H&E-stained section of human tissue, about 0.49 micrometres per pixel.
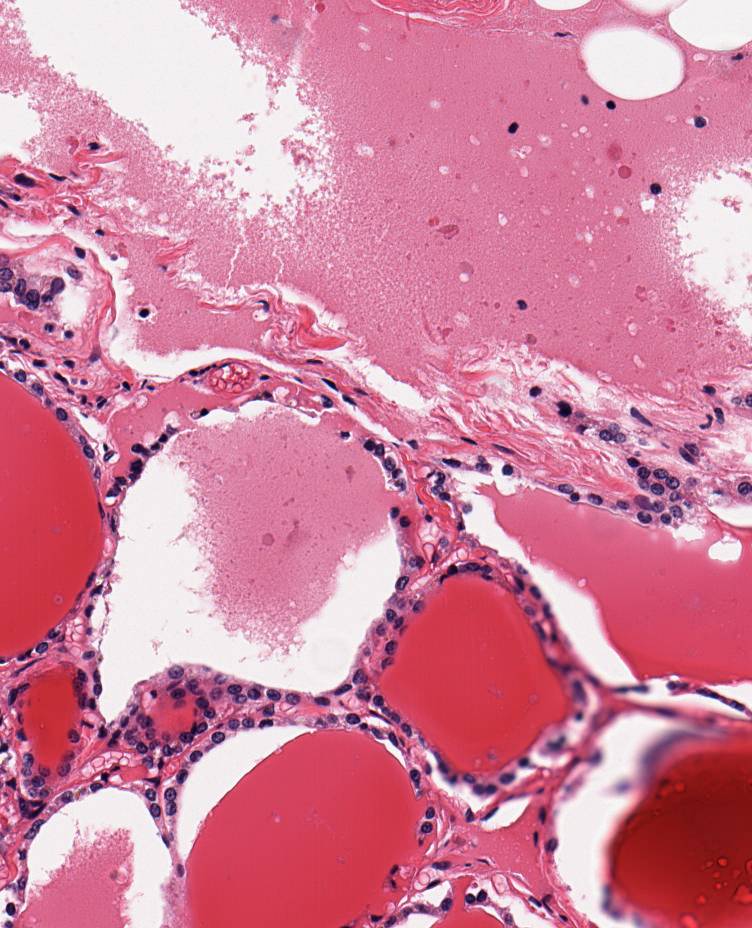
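Thyroid. Most follicles contain dense, homogeneous, deep red colloid; a single layer of flattened to cuboidal cells with small round dark nuclei lines them. A large centre-left follicle holds pale pink, finely granular material instead. A small lymphocyte cluster lies in the fibrous band at right.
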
